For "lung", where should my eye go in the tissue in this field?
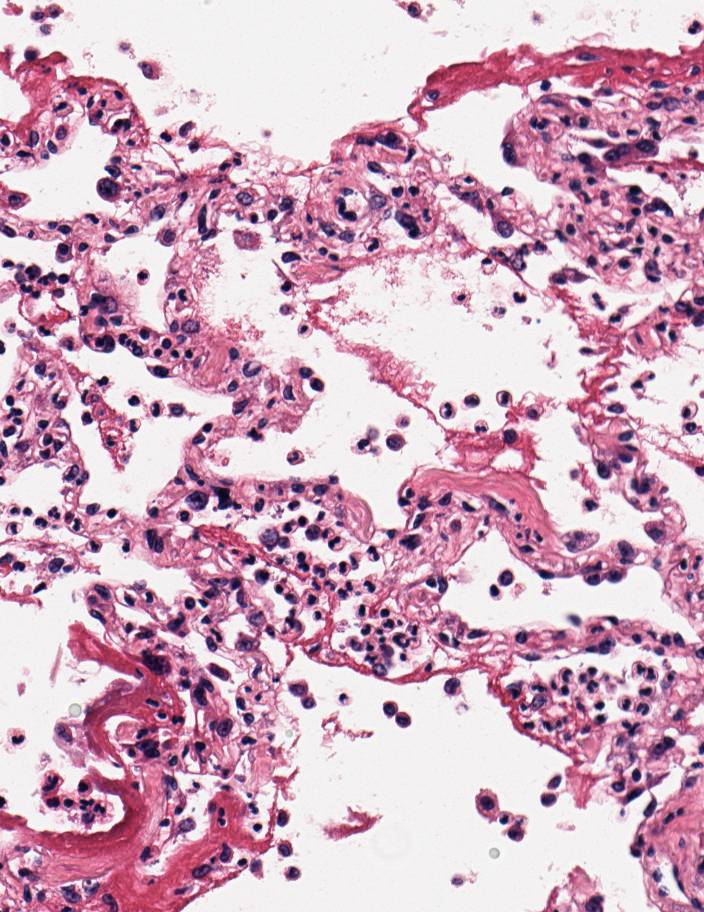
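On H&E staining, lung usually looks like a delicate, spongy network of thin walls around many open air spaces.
Here you do see septa and spaces, which goes with lung. The septa, though, are crowded with small, dark, round to oval nuclei. Loose, rounded cells with dark nuclei also lie free within the spaces, most numerous in the centre and lower middle of the field. At the lower left, a thick, wavy band of dense deep-pink wall marks a vessel. No fat cells are present.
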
